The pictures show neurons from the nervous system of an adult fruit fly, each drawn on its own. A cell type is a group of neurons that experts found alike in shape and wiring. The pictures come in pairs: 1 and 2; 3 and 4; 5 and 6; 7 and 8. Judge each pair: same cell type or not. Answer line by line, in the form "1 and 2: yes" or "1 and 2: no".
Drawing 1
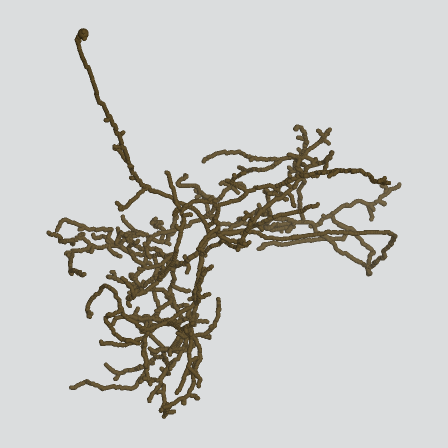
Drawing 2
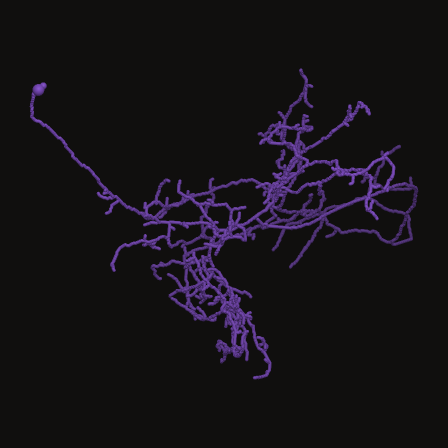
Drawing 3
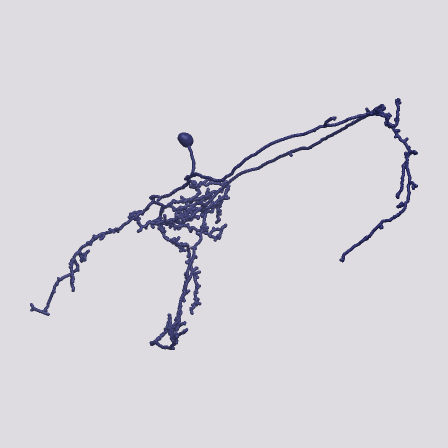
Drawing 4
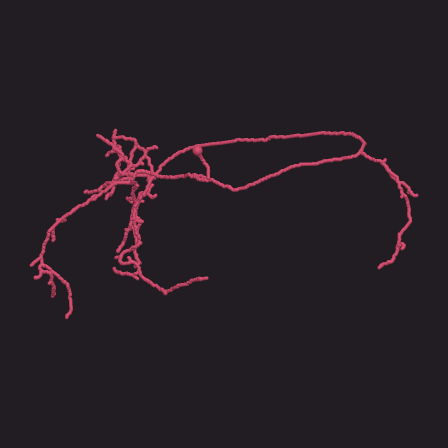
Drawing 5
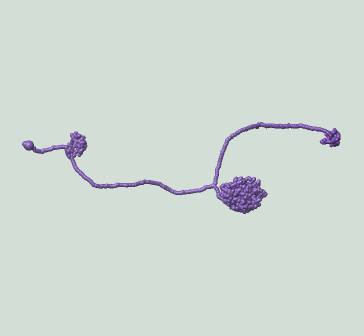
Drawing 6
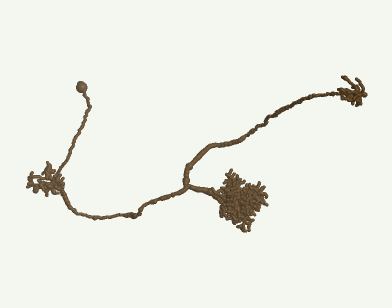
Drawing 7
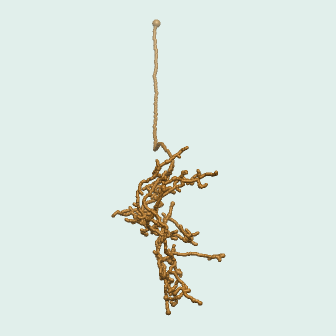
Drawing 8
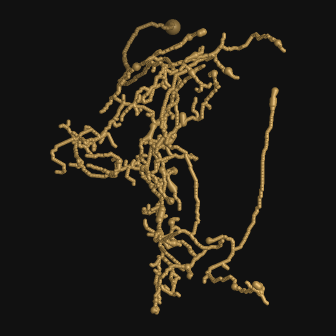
1 and 2: yes
3 and 4: yes
5 and 6: yes
7 and 8: yes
